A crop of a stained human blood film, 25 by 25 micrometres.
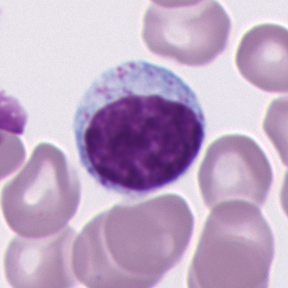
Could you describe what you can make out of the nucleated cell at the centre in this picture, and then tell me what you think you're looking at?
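The cell has a round, smooth outline. Its nucleus is round to oval, without lobes or any indentation. The cytoplasm is pale blue-grey and contains scattered small reddish-purple granules. Answer: large granular lymphocyte.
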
